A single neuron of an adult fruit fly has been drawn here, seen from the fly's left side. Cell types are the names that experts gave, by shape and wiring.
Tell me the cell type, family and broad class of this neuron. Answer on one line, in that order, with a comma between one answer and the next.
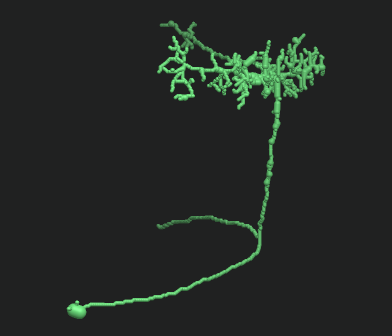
TmY14, TmY, visual projection neuron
